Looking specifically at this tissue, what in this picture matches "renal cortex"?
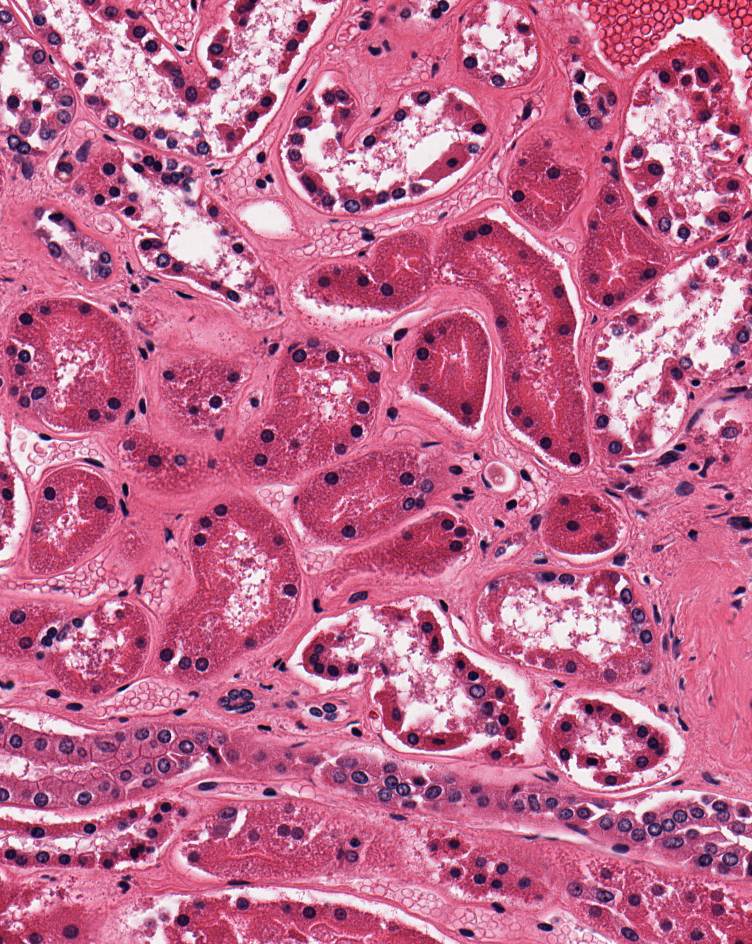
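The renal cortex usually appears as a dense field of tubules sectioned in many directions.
This fits the picture, where closely packed tubules cut in round and oblong profiles fill the field, separated by narrow bands of stroma. Most tubules are lined by a single layer of cells with abundant granular, deeply eosinophilic cytoplasm and round, dark nuclei, mostly one per cell and spaced apart. Along the bottom edge, tubules run horizontally, lined by cells with paler cytoplasm and more crowded nuclei.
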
